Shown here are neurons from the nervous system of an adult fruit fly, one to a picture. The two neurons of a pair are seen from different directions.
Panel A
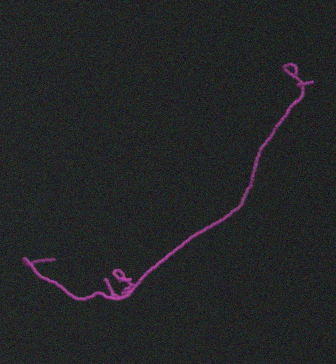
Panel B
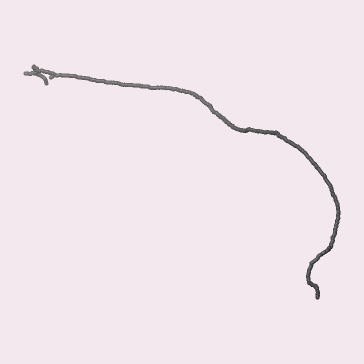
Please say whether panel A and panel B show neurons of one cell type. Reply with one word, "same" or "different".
same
